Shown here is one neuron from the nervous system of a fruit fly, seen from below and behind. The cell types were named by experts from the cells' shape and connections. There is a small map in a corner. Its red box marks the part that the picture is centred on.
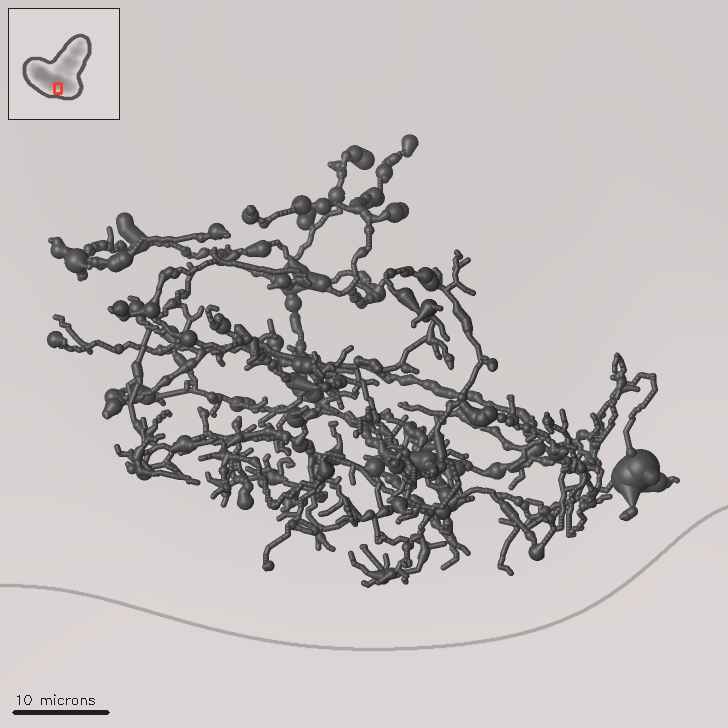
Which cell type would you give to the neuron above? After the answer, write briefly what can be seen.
Its cell type is AVLP385. Its broad class is central-brain intrinsic neuron. By the scale bar it is about 65 microns wide in this view. As drawn here it is wider than it is tall.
